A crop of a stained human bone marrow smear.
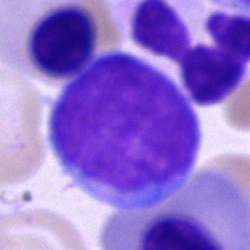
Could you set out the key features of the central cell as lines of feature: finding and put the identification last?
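Outline: round and smooth.
Chromatin: fine, evenly dispersed, not clumped.
Cytoplasm: a narrow rim, clearest along the lower edge.
Granules: none visible in the cytoplasm.
Name: blast.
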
